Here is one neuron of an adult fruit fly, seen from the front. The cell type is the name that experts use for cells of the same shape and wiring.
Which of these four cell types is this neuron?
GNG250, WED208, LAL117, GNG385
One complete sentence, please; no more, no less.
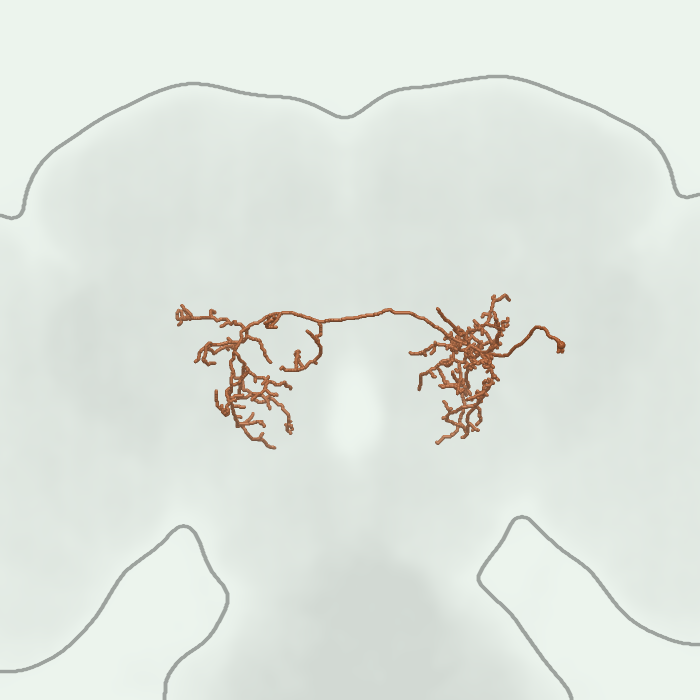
The type of this neuron is the cell type LAL117.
